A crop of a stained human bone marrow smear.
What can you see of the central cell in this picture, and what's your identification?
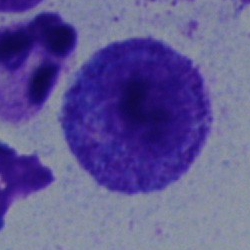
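The cell is round in outline, and its border is finely ragged rather than smooth. Staining is darkest near the centre of the cell. No clear vacuoles are seen within it. The cell is a promyelocyte.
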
